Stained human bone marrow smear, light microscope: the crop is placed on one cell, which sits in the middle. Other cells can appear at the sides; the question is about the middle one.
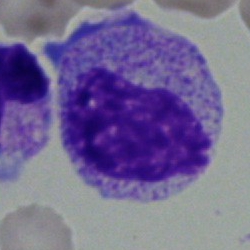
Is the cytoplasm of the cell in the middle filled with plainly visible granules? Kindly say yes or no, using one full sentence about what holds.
Yes, there is a large number of visible granules in the cell's cytoplasm.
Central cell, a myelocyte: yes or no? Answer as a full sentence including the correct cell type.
Yes, the cell occupying the middle of the crop is a myelocyte.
